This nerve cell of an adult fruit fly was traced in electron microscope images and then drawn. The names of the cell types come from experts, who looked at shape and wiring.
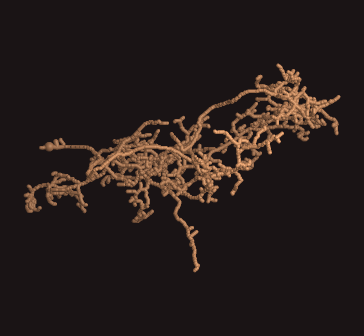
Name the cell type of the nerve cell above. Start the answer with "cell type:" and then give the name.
cell type: AOTU103m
